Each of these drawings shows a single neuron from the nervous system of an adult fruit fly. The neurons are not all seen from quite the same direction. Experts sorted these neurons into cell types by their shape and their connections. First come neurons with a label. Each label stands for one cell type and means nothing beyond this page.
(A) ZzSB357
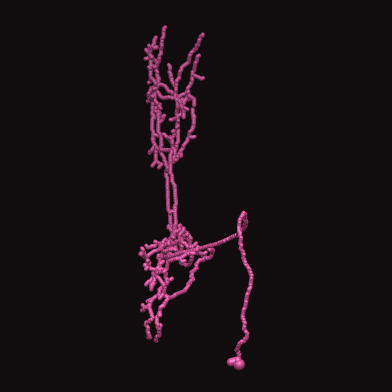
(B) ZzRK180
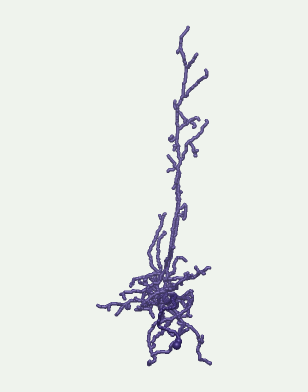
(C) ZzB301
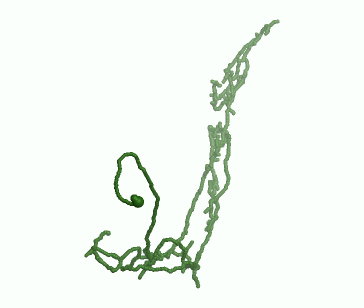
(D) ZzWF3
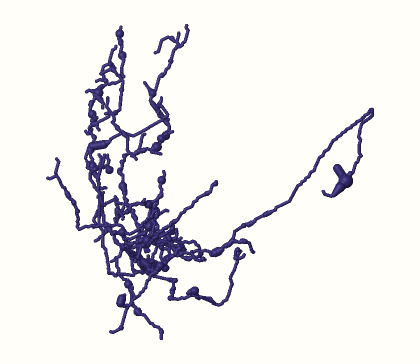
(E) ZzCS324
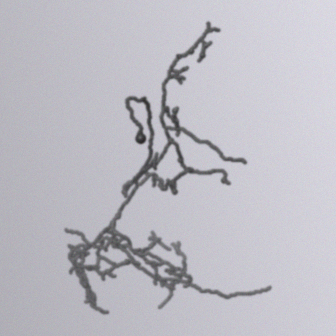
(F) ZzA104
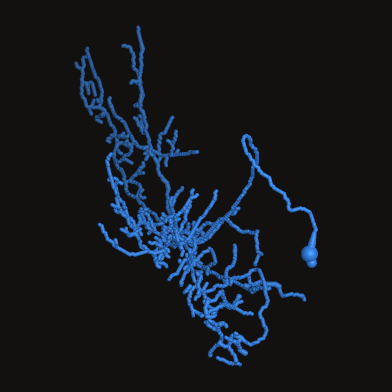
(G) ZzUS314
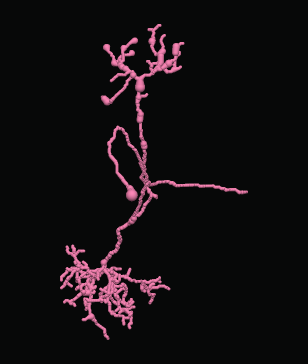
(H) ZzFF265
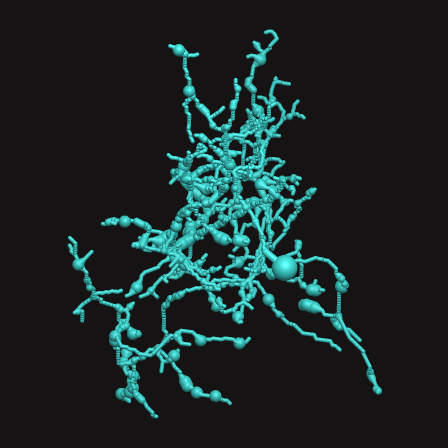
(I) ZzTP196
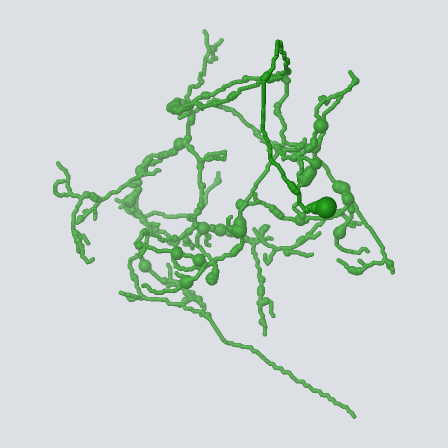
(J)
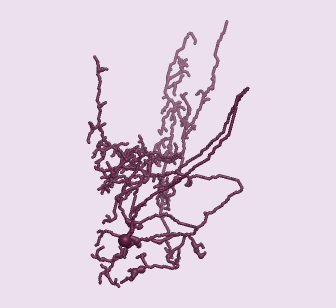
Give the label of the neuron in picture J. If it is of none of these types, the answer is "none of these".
ZzA104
